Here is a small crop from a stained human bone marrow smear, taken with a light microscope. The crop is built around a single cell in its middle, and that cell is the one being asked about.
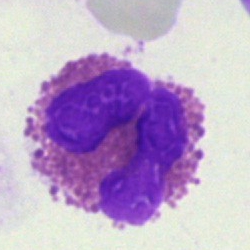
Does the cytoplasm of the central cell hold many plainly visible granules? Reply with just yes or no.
Yes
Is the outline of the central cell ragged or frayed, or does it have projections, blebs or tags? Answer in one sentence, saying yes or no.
Yes, ragged or frayed parts, or projections, blebs or tags, are present on the cell's outline.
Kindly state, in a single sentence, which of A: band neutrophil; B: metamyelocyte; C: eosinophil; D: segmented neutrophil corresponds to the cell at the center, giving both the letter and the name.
The central cell, an eosinophil, is correctly identified by option C.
